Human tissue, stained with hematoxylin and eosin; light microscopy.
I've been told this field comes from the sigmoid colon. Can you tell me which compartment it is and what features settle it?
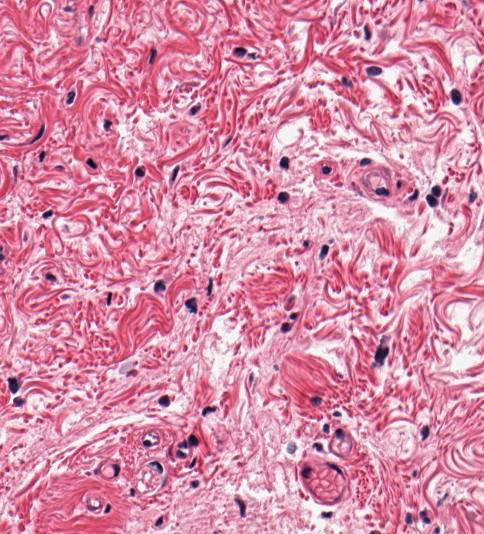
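Looking it over, I read this section as loose connective tissue. Pink collagen bundles, many of them wavy, take up the whole field with no common orientation. Nuclei sit singly and sparsely between them, mostly small, dark and oval to spindle-shaped.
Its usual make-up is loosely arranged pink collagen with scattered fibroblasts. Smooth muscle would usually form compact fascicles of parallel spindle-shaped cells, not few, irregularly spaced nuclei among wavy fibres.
I see no epithelium anywhere.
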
